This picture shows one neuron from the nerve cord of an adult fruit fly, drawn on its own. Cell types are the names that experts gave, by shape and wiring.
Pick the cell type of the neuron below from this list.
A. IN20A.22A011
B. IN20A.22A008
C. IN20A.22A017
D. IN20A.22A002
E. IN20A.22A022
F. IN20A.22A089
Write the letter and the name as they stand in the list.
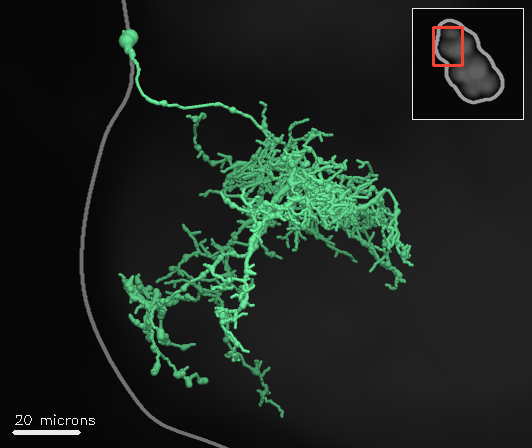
B. IN20A.22A008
